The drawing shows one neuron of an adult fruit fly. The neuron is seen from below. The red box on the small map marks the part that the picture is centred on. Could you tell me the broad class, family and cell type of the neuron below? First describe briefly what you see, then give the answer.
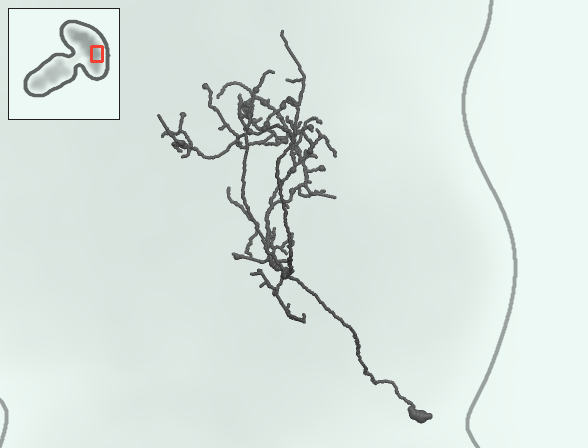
It is in the brain and does not reach the nerve cord. The cell body can be seen at the lower right of the picture. The picture shows dozens of branch ends. This is a central-brain intrinsic neuron. Its family is hemilineage SLPal1. The cell type is SLP015_b.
